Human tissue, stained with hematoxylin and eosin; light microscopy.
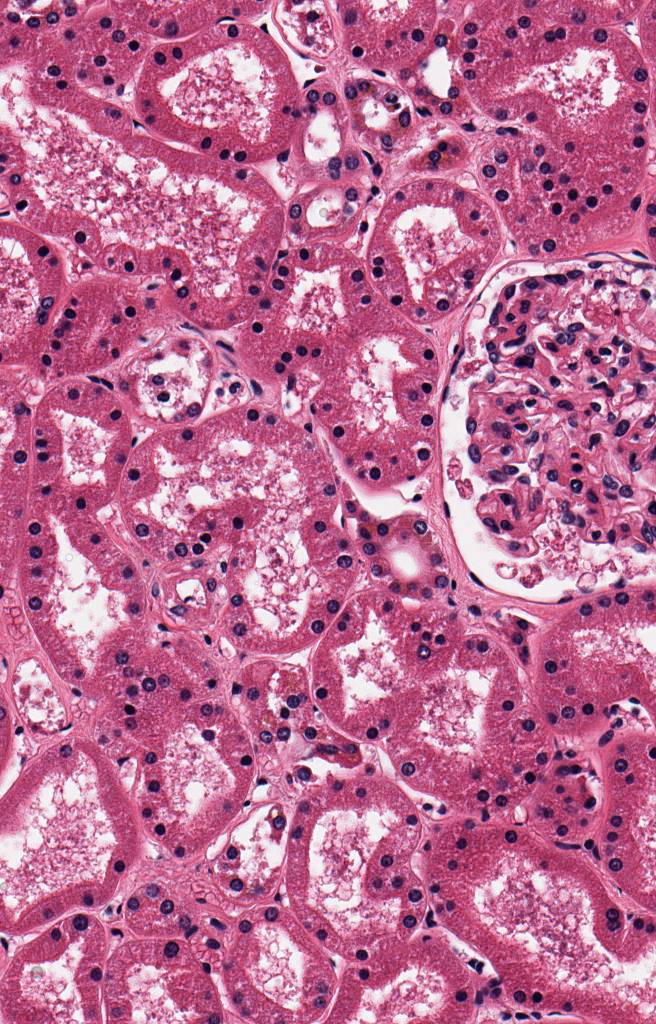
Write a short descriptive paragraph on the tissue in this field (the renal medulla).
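Look for the glomerulus at the middle of the right edge; the rest of the field is packed with closely set, cross-cut tubules. Most are lined by one layer of cuboidal cells with deeply eosinophilic, finely granular cytoplasm and small, round, dark nuclei. Smaller tubules with paler cytoplasm and clearer lumens lie scattered among them.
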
